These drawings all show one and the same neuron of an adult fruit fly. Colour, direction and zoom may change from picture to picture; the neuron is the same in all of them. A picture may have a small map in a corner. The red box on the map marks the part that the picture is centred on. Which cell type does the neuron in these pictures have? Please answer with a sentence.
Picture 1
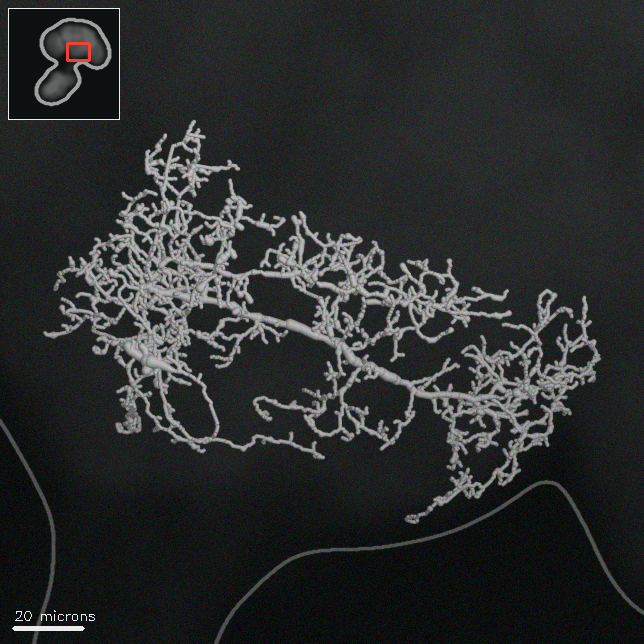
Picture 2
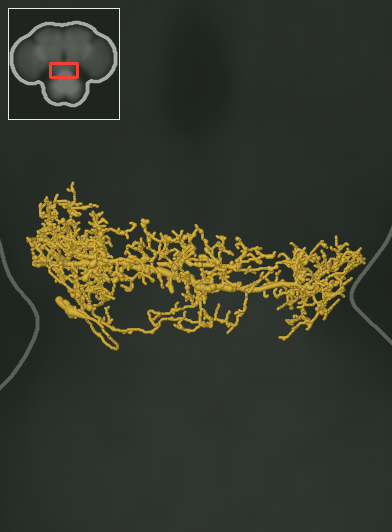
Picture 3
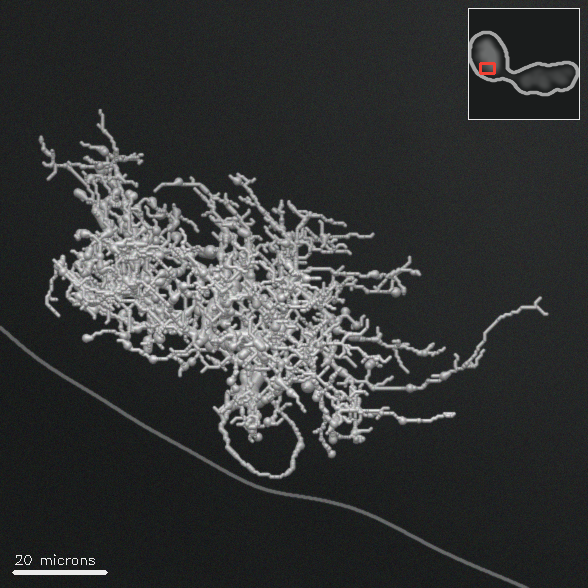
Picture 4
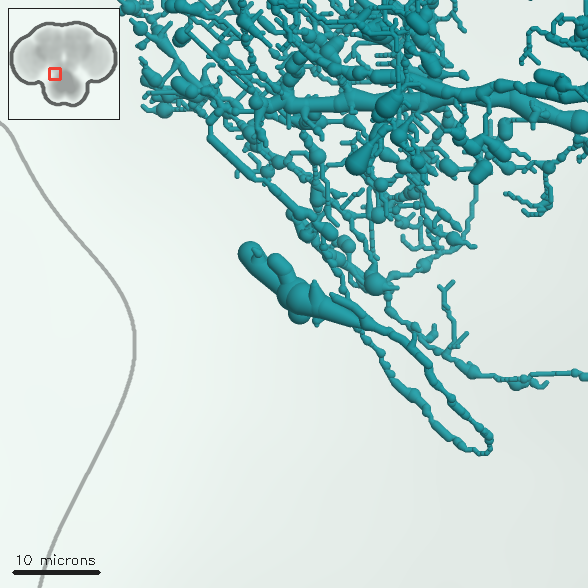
The cell type is GNG023.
